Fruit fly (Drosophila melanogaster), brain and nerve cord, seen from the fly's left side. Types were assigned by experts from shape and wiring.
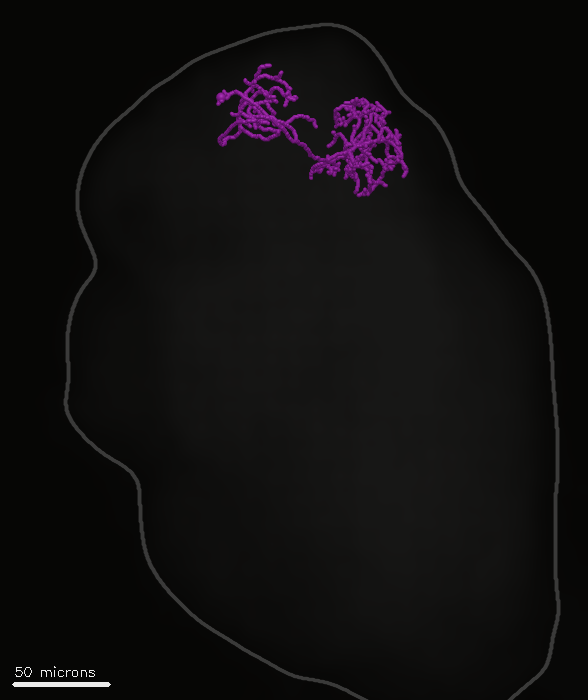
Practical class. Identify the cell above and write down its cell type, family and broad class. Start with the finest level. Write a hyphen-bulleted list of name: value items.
- cell type: LHAD3d4
- family: hemilineage LHd1
- broad class: central-brain intrinsic neuron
